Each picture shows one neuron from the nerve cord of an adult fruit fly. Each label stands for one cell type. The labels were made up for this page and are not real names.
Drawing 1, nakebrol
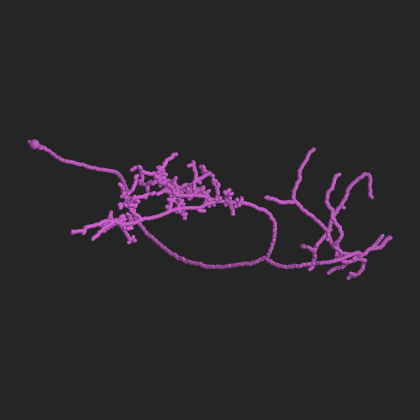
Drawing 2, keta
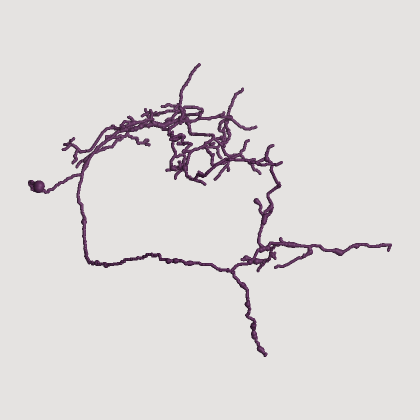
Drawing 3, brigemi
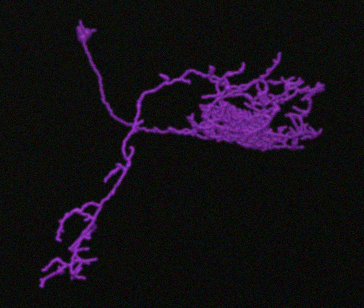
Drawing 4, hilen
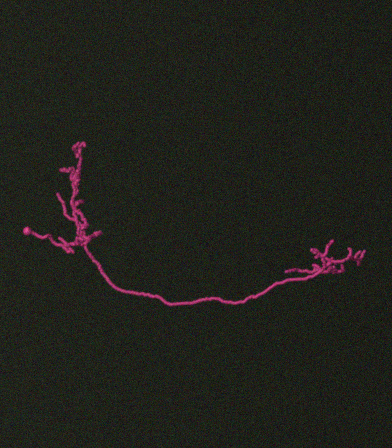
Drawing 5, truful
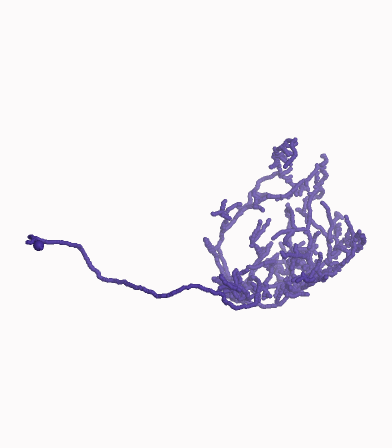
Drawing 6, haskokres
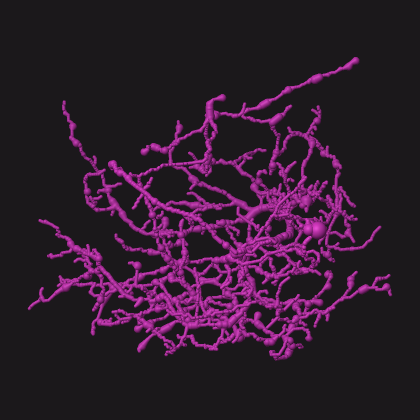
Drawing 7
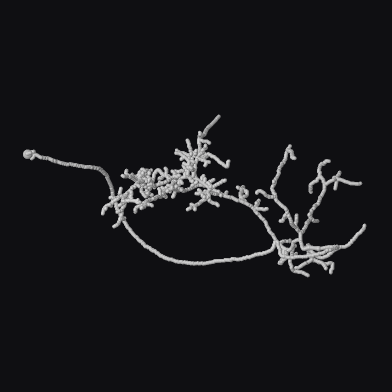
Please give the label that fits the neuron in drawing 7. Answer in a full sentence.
It belongs to nakebrol.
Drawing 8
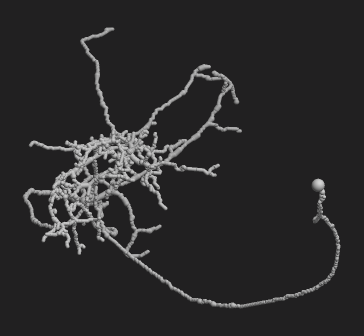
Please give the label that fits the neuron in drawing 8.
It belongs to nakebrol.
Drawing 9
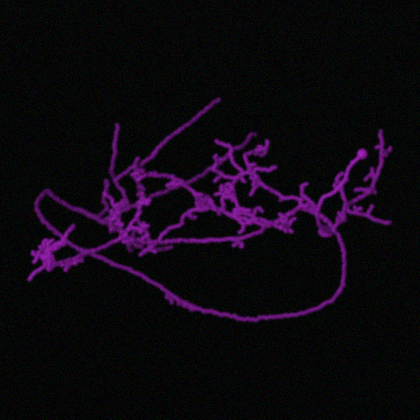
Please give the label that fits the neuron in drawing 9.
It belongs to nakebrol.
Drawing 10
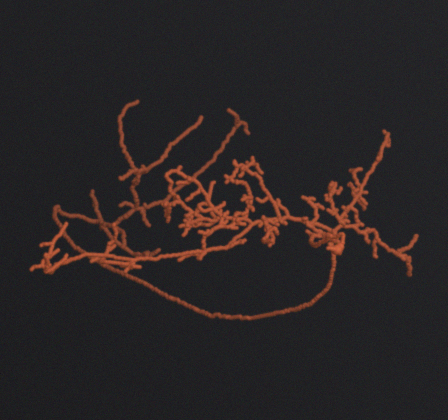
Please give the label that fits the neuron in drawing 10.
It belongs to nakebrol.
